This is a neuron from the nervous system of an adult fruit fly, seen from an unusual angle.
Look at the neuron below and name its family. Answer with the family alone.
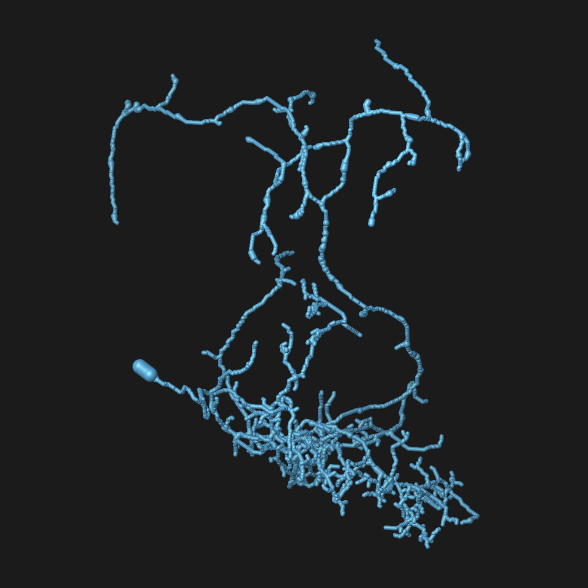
hemilineage 17A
